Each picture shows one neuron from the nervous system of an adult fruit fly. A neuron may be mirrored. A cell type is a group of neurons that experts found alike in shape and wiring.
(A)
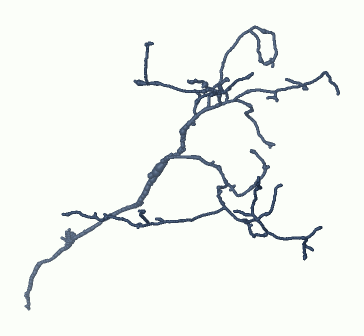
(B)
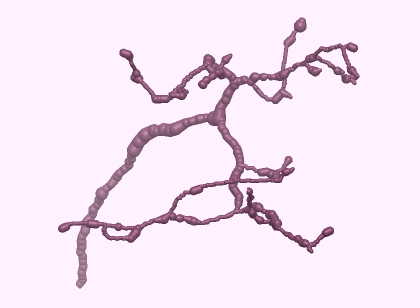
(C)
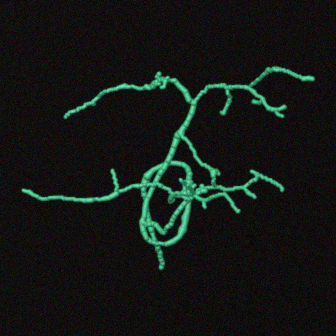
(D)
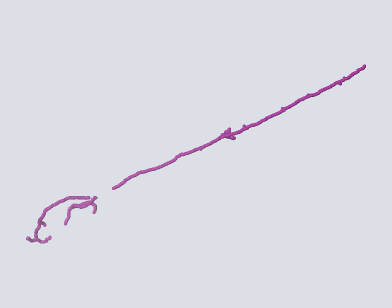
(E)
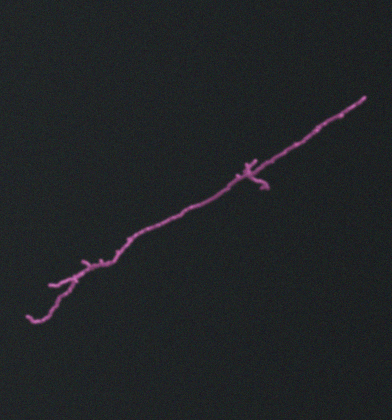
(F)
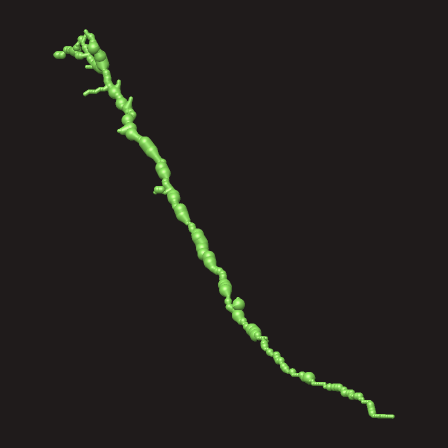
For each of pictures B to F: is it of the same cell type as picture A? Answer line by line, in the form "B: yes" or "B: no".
B: yes
C: yes
D: no
E: no
F: no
